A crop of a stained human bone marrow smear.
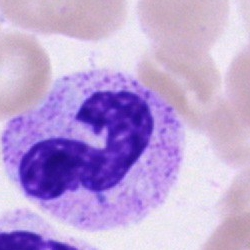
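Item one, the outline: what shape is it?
Roughly round and smooth.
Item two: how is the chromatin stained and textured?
Dark purple and coarsely clumped.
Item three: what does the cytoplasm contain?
It is abundant and pale lilac, with fine violet granules scattered throughout.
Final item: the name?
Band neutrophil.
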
